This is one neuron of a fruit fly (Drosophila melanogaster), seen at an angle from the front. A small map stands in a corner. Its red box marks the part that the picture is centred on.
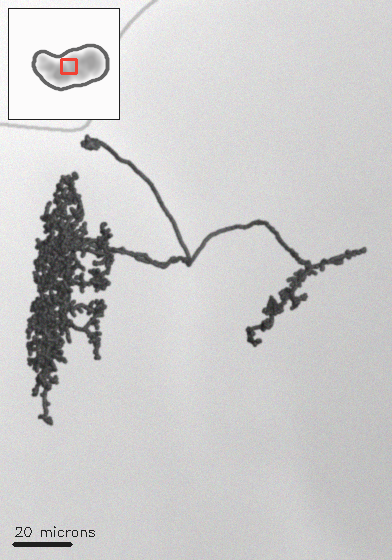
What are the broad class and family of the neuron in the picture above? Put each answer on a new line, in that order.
visual projection neuron
hemilineage VPNp3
